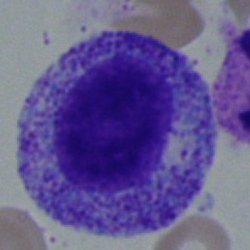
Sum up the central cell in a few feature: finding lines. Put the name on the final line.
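Chromatin: dark purple, finely textured, no coarse clumps
Granules: numerous, purple, filling the cytoplasm
Clear zone: paler, less granular, right of the nucleus
Contour: round, smooth
Identity: myelocyte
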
